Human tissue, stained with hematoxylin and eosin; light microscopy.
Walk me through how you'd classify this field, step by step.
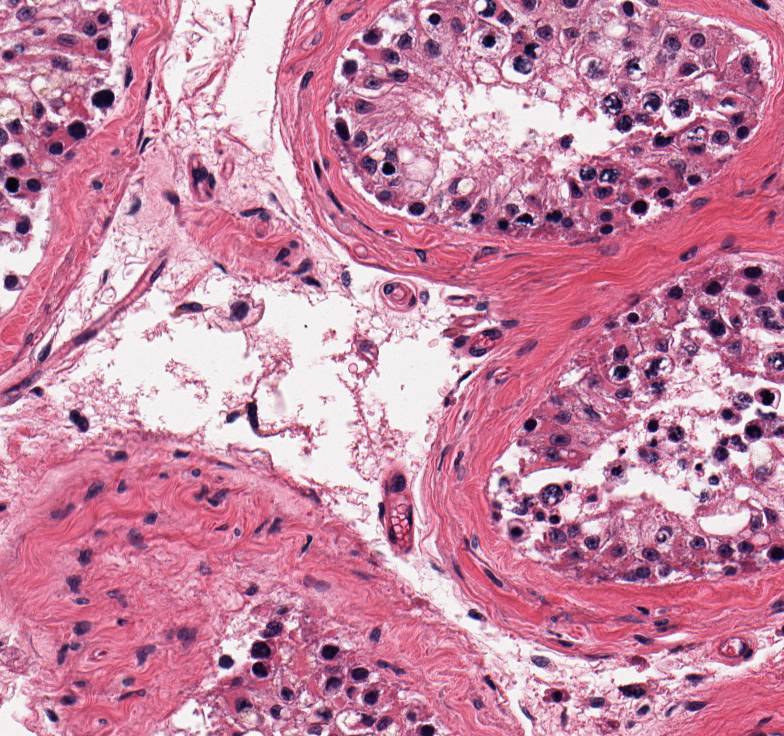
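In cross-section, the main structure is the seminiferous tubule. Several rounded tubules lie at the upper right, right, lower left and upper left edge, separated by a pale central space. A thick band of pink, layered collagen with flattened, elongated nuclei surrounds each one. Inside, several layers of cells with round dark nuclei line the tubule, and some cells have large round nuclei with coarse, clumped chromatin.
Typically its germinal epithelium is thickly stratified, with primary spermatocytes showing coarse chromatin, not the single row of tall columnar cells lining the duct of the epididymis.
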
